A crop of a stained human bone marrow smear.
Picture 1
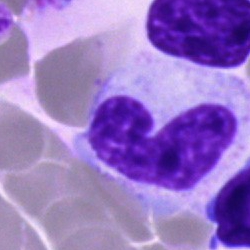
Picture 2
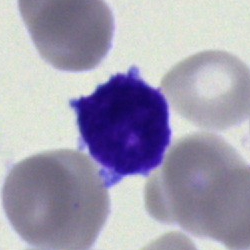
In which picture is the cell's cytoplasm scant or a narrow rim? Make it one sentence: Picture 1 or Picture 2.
The nucleus occupies most of the cell in picture 2.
